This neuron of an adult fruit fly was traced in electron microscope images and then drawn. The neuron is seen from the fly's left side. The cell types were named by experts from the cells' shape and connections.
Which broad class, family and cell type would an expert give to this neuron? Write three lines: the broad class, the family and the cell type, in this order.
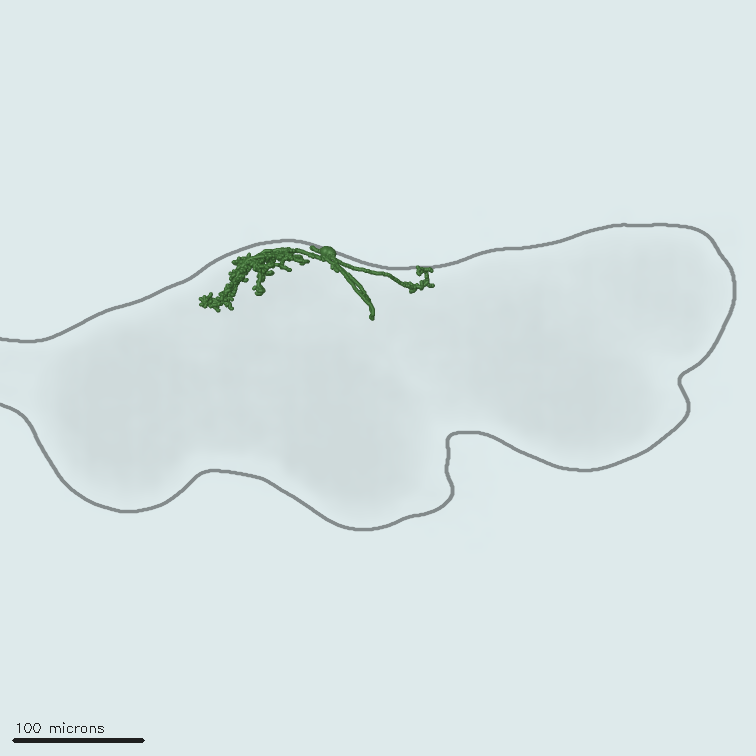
nerve-cord intrinsic neuron
hemilineage 11B
IN11B001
